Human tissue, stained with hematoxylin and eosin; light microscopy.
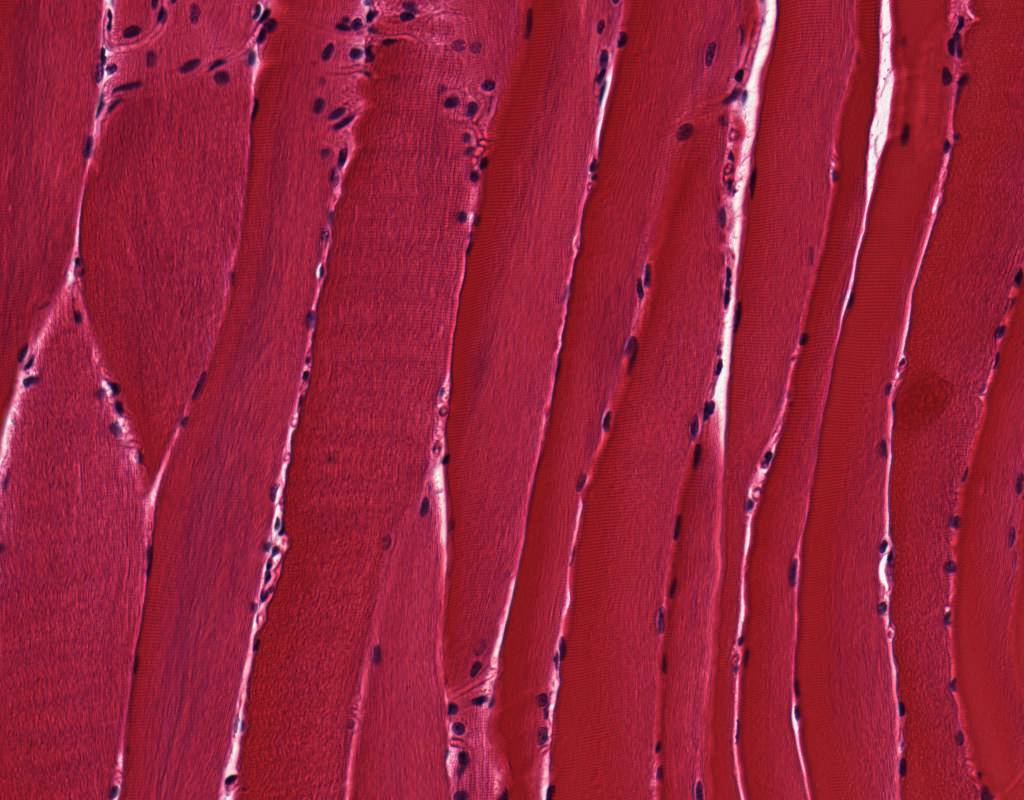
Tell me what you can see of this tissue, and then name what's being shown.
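Fibres side by side, unbranched. Fine transverse cross-striations across them. Cytoplasm deep red-pink. Nuclei small, dark, elongated, at fibre edges. Tissue: skeletal muscle.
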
